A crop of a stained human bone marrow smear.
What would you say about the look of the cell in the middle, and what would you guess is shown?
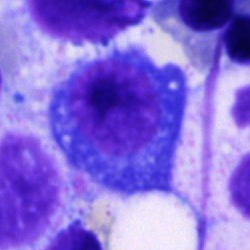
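Look first at the cytoplasm: it is deep blue and forms a moderately broad rim around the nucleus. You can also spot a few small clear vacuoles in it. The chromatin is finely textured, not clumped into coarse blocks. This is a plasma cell.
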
